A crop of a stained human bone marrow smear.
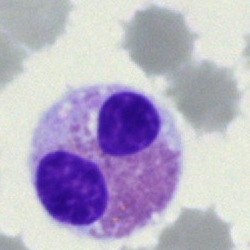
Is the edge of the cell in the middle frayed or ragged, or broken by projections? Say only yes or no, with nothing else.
No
